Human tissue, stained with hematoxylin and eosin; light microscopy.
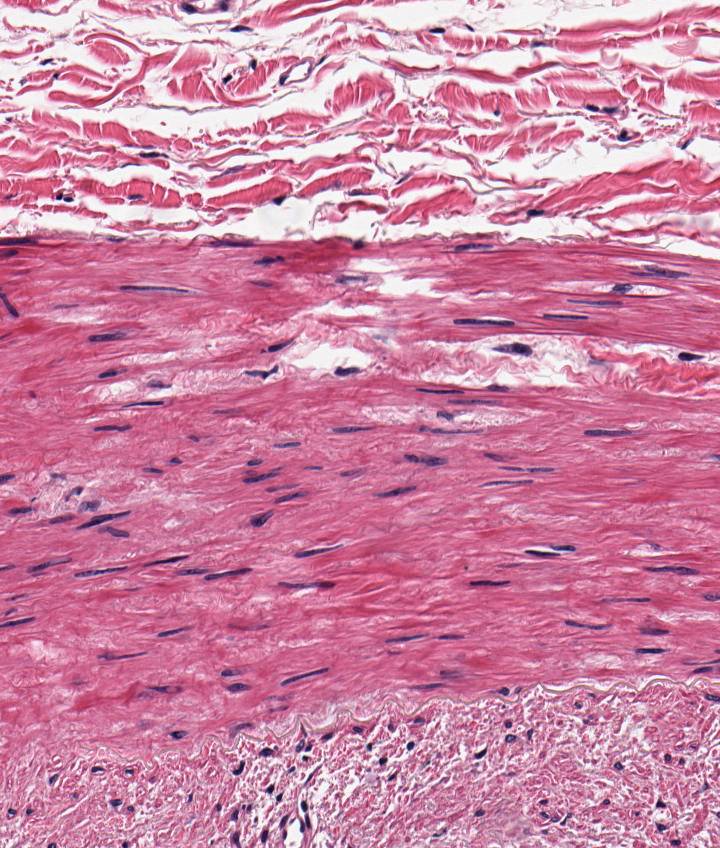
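Coronary artery, H&E. Three horizontal layers cross the field. At the top, wavy eosinophilic bundles with few nuclei are separated by white clefts. The dense pink middle band consists of smooth muscle cells running horizontally, parallel to the layer, with dark, elongated, cigar-shaped nuclei. Looser cellular tissue forms the bottom layer.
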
